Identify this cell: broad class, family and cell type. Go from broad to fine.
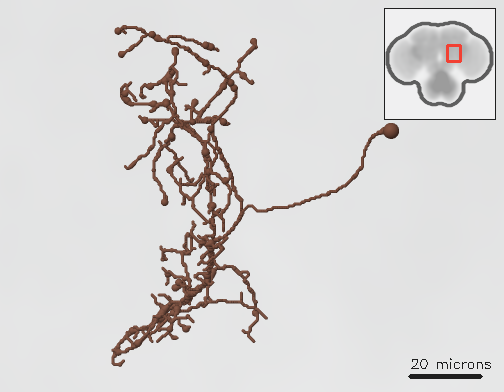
central-brain intrinsic neuron; hemilineage LALa1_anterior; LAL059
